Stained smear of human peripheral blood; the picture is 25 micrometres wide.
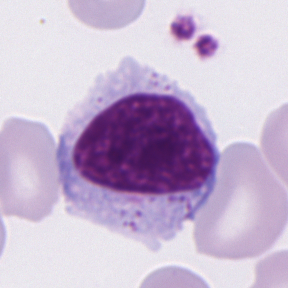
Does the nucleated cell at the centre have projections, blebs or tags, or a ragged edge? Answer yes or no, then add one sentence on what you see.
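Yes. The cell's outline is irregular, with a slightly ragged edge.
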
